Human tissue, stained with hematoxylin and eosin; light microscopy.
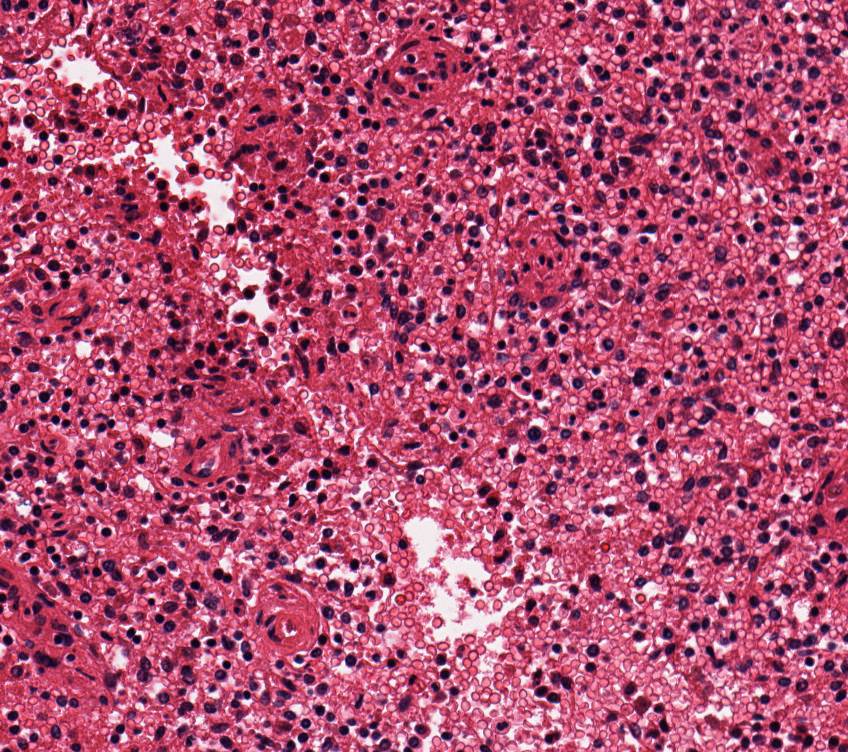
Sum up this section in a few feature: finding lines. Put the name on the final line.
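Lymphocytes: small round cells with dark, dense nuclei and scant cytoplasm, scattered singly among the red cells
Arterioles: several small ones with concentric pink walls, scattered through the field; one clearly seen near the bottom left of centre
Arteriole wall: thick, of layered spindle-nucleated cells around a small central lumen, in the one near the bottom
Fat cells: none seen
Name: spleen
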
